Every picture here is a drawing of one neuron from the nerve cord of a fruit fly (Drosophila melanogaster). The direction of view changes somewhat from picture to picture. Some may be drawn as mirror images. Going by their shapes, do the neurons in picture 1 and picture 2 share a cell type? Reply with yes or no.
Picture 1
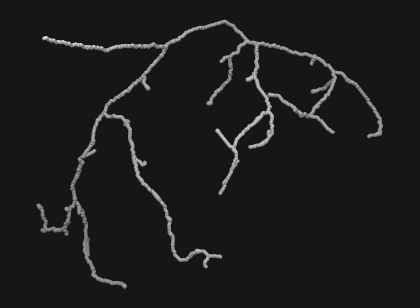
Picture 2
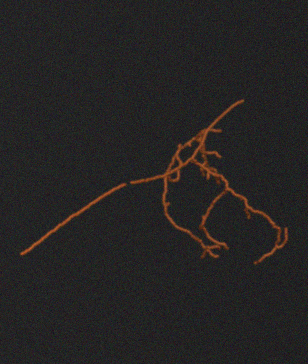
yes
